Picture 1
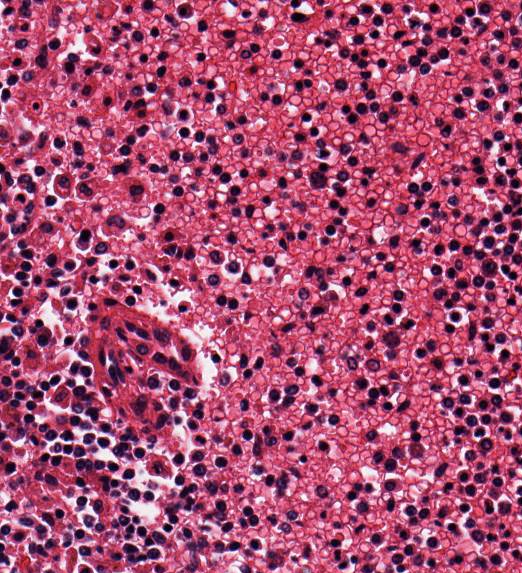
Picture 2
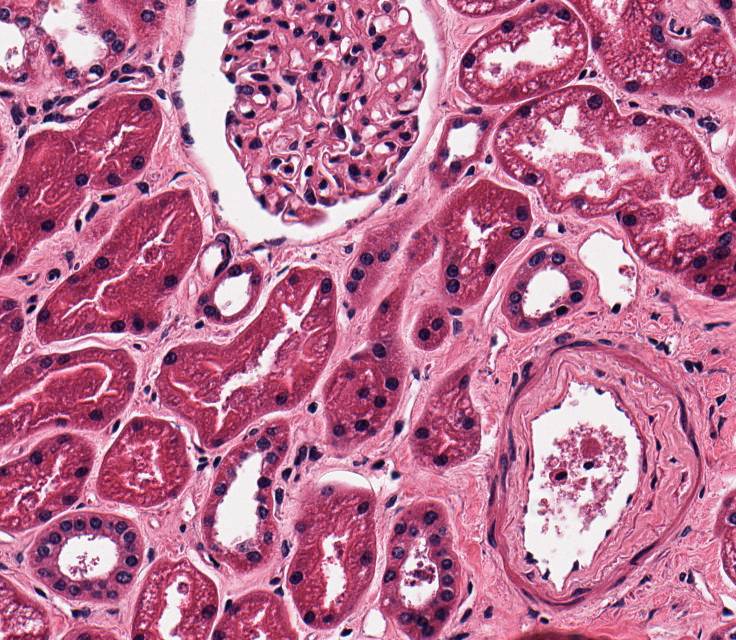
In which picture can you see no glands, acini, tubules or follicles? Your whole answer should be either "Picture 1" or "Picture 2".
Picture 1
